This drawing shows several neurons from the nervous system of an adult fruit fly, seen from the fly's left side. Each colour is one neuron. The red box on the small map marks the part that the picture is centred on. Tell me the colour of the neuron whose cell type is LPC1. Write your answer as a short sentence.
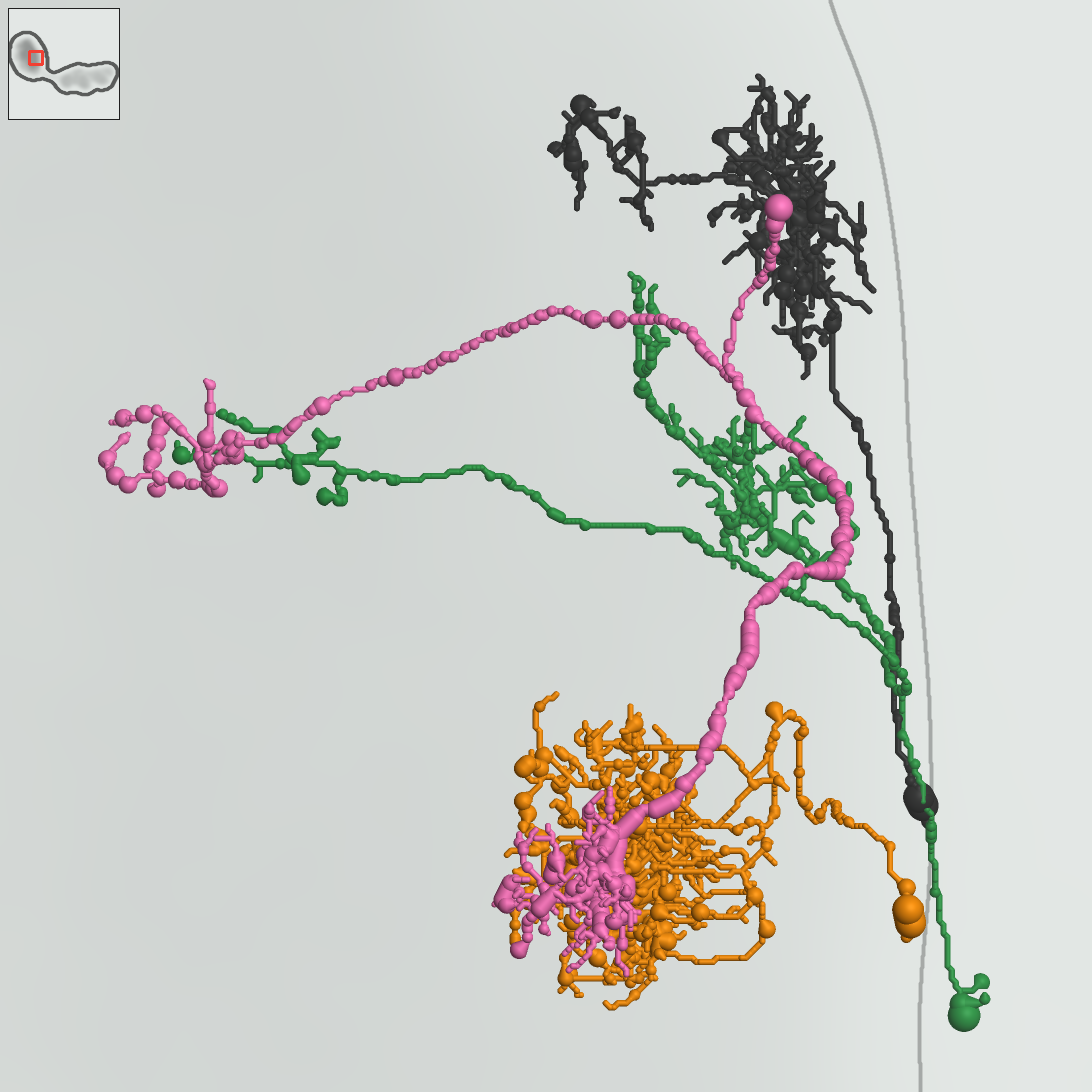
The colour is pink.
